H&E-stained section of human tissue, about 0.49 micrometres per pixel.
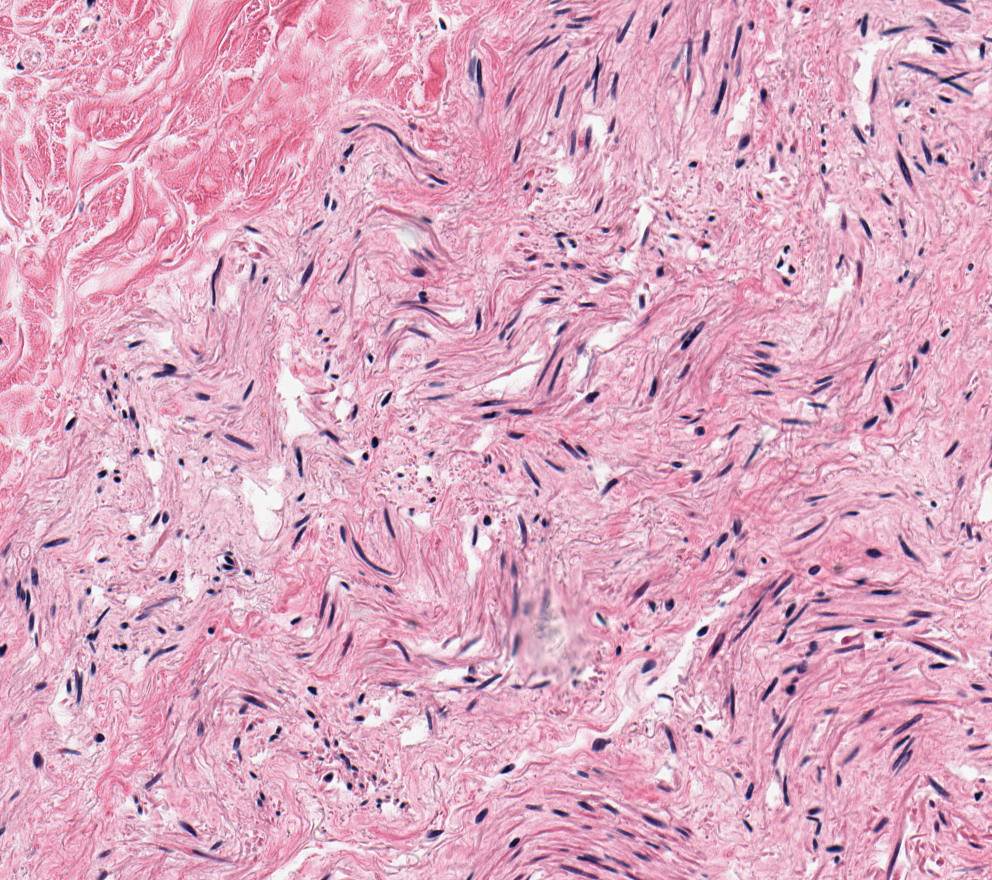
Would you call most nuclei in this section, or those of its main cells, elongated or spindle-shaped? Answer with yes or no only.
Yes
